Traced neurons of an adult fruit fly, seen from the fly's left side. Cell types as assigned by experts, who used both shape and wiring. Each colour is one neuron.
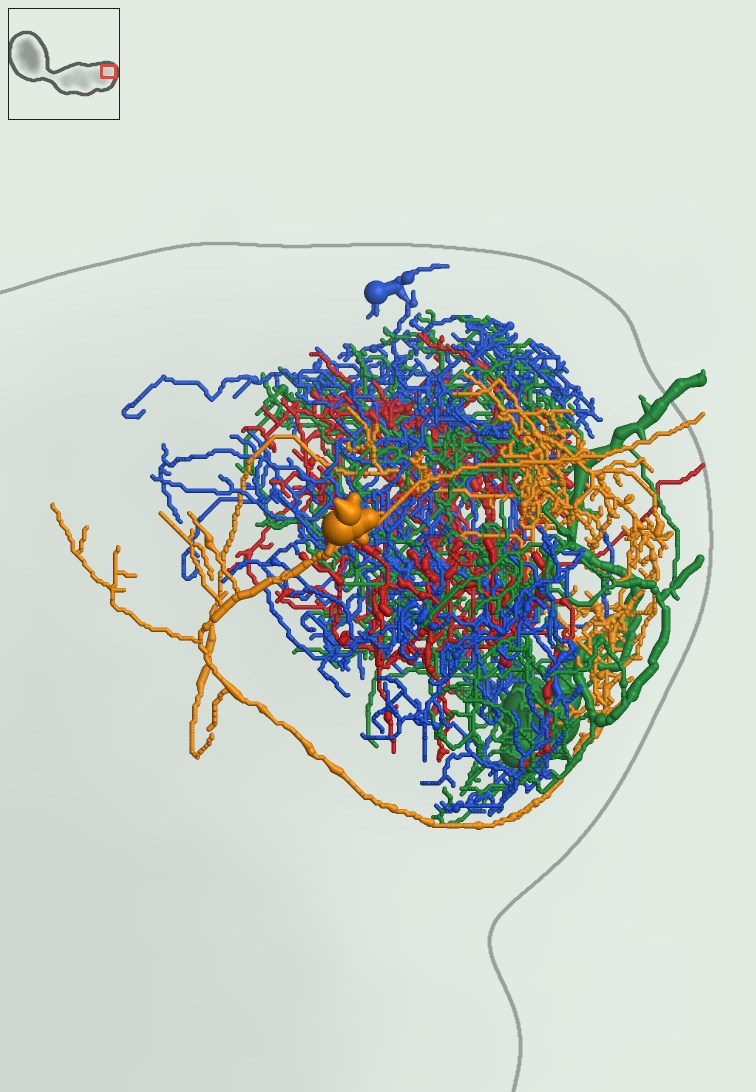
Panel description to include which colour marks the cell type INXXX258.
red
